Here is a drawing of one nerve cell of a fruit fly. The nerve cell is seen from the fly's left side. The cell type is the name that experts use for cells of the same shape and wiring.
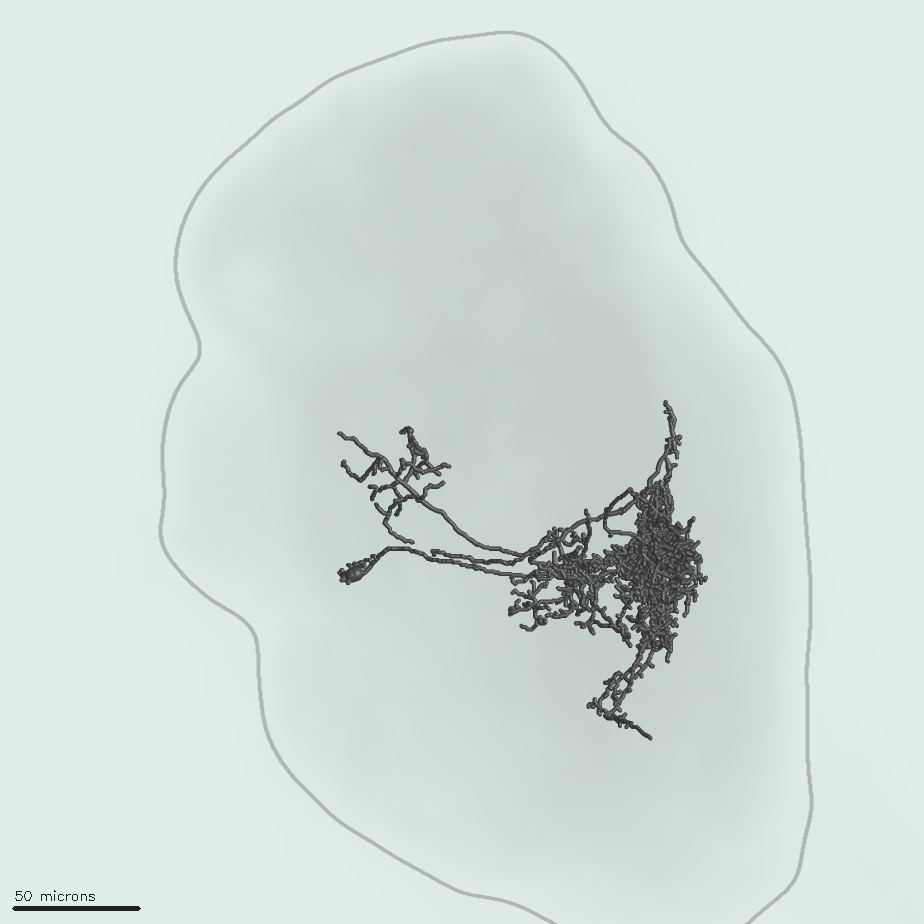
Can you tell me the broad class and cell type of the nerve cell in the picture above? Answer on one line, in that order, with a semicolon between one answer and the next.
central-brain intrinsic neuron; PS047_b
